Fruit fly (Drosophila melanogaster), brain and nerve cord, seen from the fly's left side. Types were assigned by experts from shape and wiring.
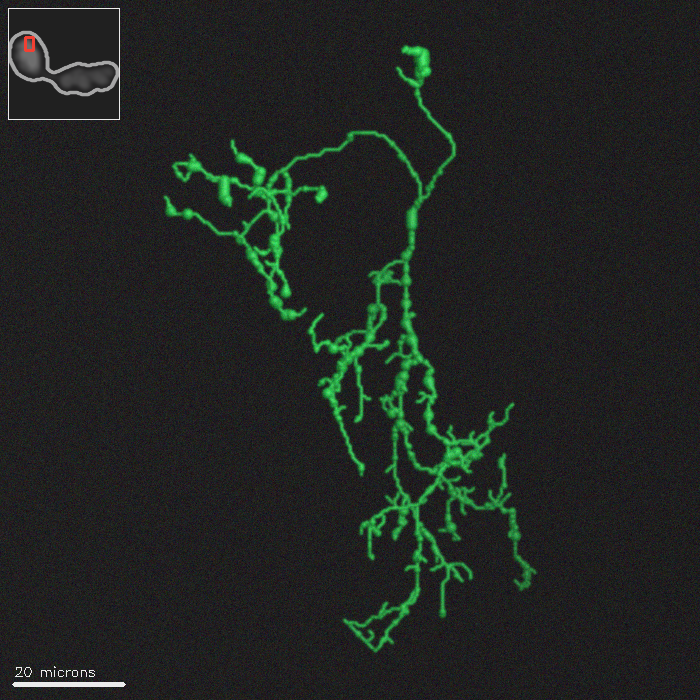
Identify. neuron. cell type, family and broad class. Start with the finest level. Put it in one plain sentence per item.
Type LHPD3c1 of hemilineage LHd2, a central-brain intrinsic neuron.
